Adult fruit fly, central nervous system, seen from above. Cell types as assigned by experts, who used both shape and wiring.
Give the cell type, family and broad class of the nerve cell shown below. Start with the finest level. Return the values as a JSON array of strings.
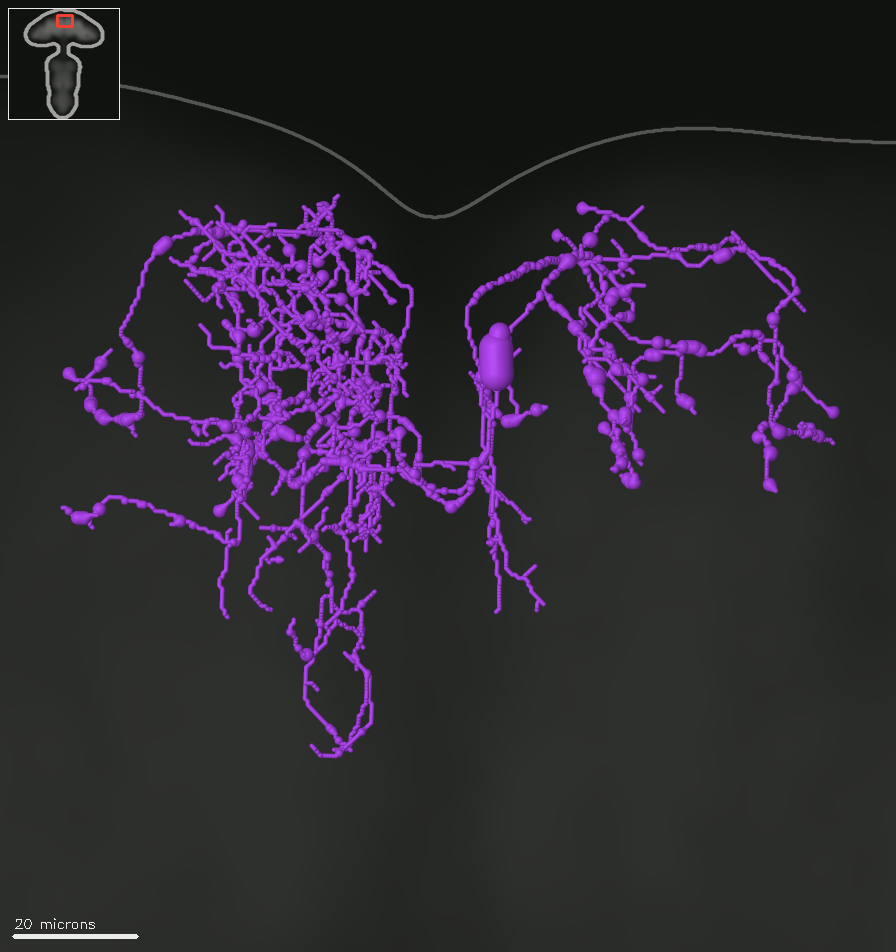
["CRE027", "hemilineage SMPad3", "central-brain intrinsic neuron"]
